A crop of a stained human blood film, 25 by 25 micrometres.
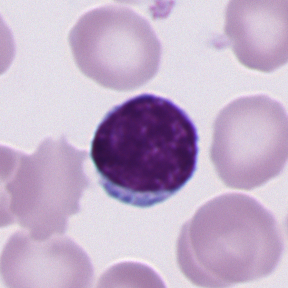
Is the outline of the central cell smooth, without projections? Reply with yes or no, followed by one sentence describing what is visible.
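Yes. The cell has a smooth, round outline.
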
